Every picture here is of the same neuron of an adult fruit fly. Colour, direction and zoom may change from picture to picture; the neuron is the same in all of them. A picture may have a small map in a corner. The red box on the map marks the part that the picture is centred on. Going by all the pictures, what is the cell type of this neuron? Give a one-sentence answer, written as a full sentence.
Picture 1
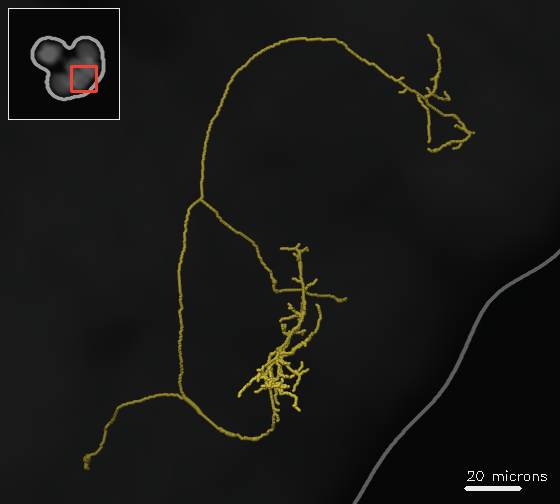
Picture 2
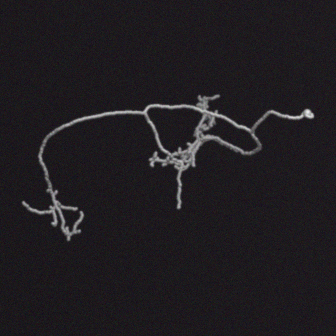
The cell type SIP003_b is the type of this neuron.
